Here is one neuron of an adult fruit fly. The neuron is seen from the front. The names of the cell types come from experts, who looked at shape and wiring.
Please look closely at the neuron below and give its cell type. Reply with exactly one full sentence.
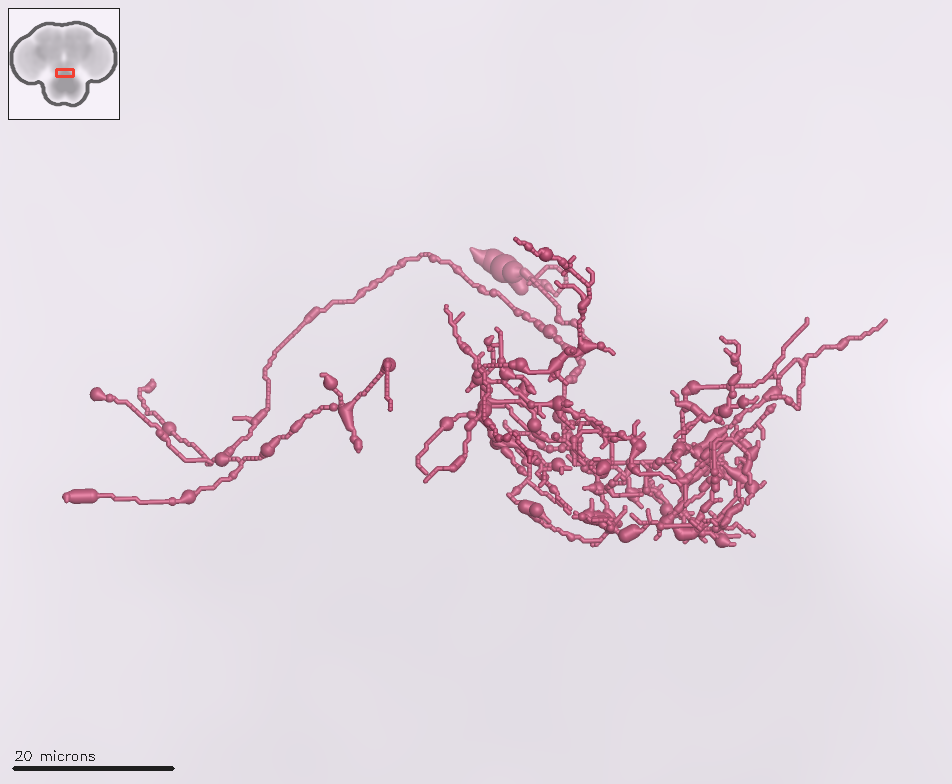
Regarding its cell type, the neuron is GNG669.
